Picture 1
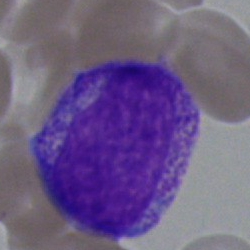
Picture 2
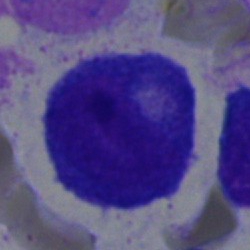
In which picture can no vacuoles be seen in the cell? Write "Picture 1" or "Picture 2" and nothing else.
Picture 2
